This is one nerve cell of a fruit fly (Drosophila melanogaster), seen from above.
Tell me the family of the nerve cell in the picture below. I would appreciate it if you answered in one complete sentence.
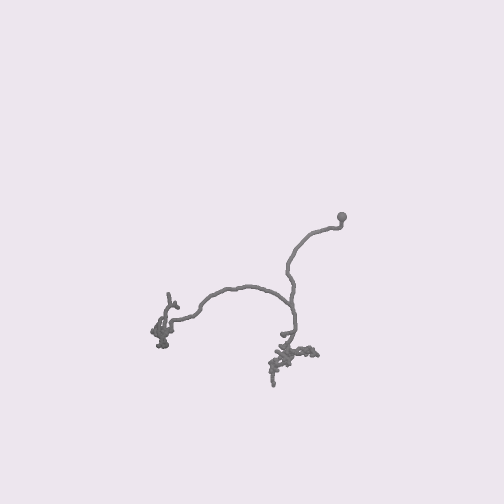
Within family hemilineage MX7 is found this nerve cell.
